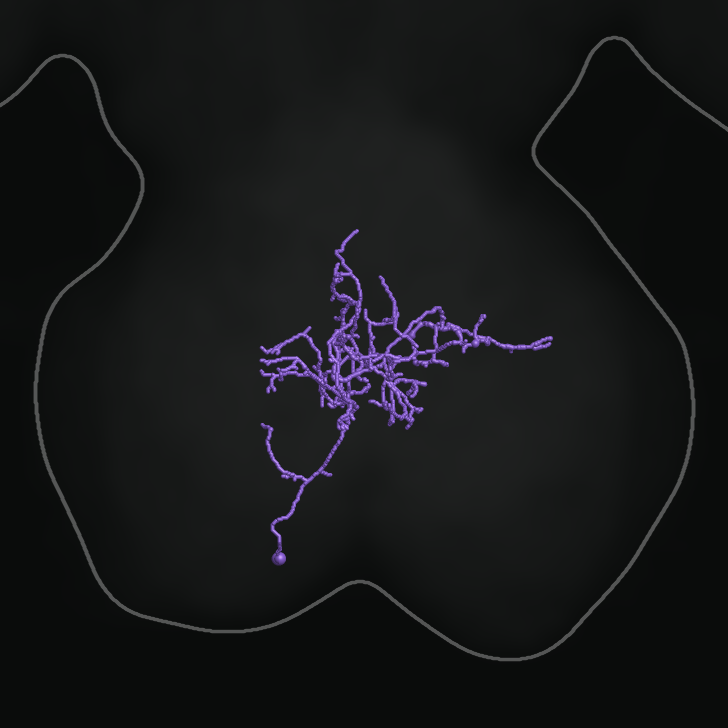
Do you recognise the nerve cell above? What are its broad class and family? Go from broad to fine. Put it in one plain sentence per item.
A nerve-cord intrinsic neuron of hemilineage 06B.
